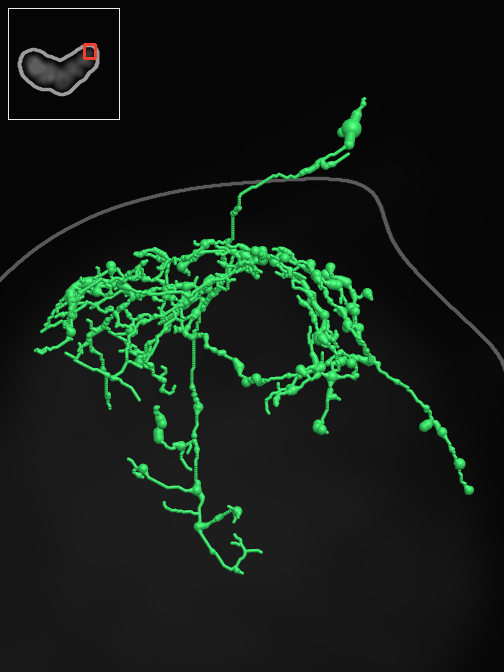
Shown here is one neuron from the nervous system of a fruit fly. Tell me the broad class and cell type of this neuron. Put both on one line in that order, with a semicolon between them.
nerve-cord intrinsic neuron; INXXX374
